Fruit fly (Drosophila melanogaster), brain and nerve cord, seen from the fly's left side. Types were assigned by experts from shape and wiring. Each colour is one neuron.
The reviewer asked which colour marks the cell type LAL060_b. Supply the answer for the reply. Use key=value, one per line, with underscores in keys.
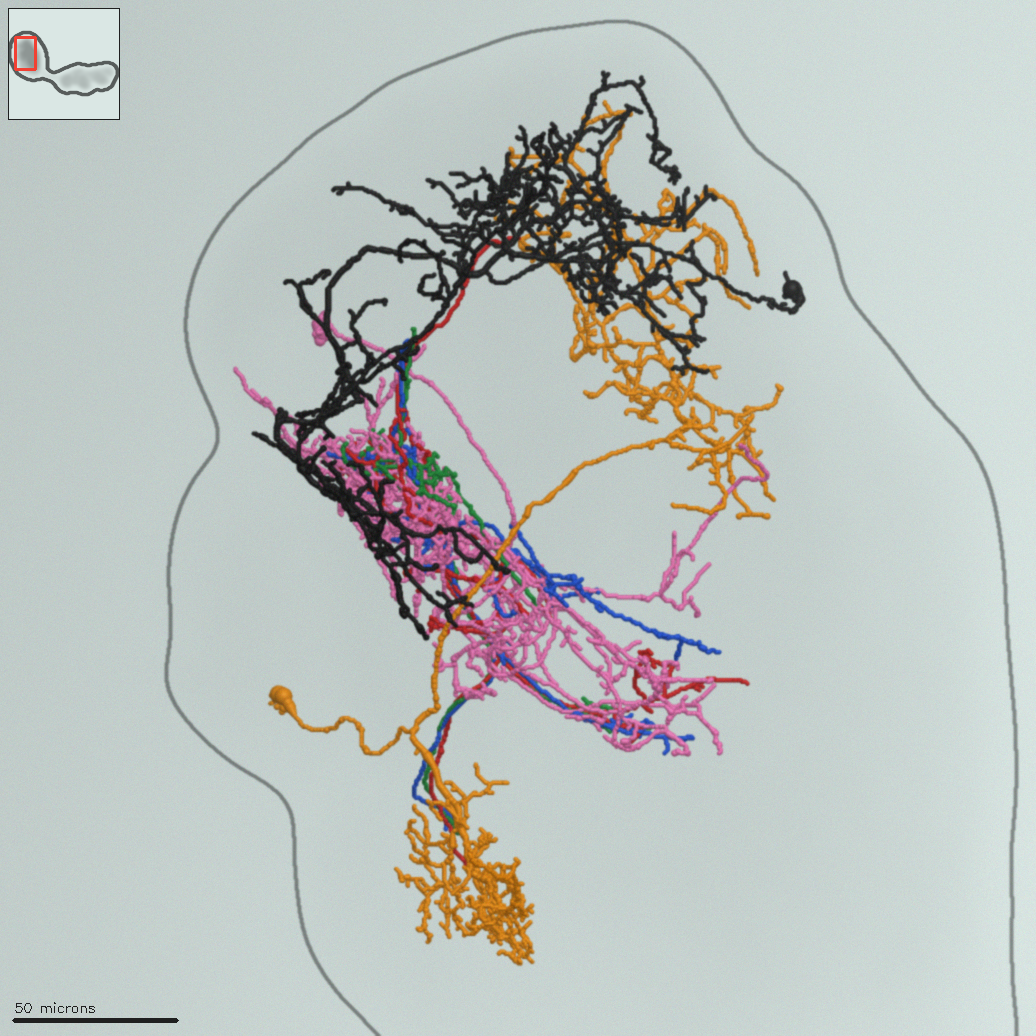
colour=blue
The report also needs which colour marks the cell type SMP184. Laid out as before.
colour=black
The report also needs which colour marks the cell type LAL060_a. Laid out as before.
colour=red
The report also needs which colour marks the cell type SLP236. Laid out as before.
colour=orange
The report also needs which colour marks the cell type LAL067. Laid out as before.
colour=green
